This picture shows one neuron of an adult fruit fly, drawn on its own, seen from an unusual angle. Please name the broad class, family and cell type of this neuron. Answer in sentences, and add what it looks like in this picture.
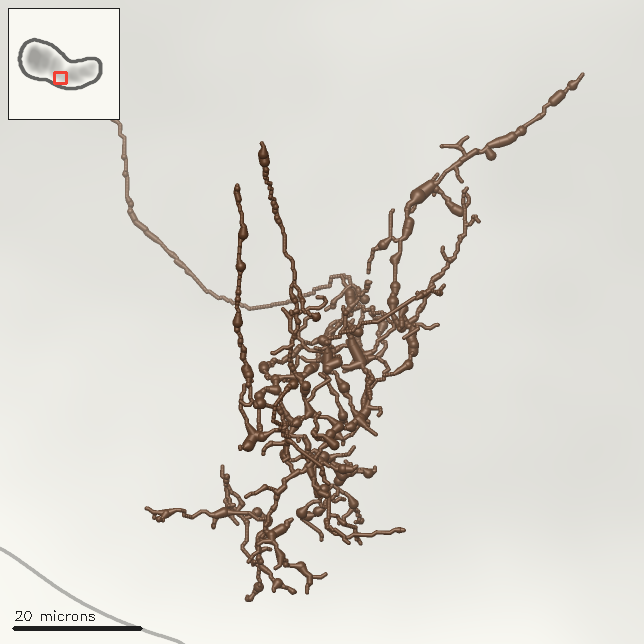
This is a nerve-cord intrinsic neuron. The family is hemilineage 09A. Its cell type is IN09A031. From top to bottom in the picture it spans about 90 microns. The picture shows dozens of branch ends.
